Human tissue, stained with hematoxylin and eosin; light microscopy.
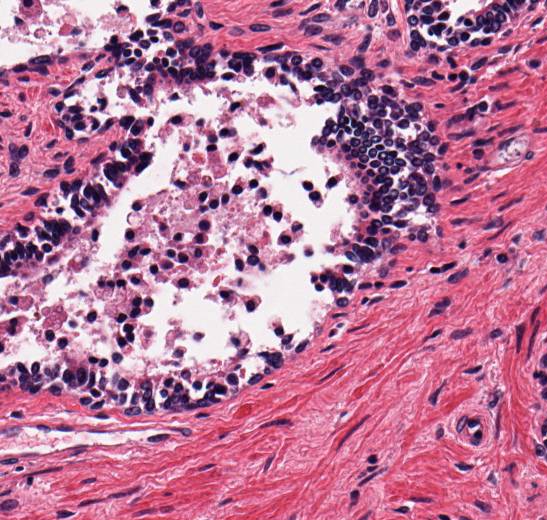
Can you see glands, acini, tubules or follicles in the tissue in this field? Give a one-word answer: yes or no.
Yes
